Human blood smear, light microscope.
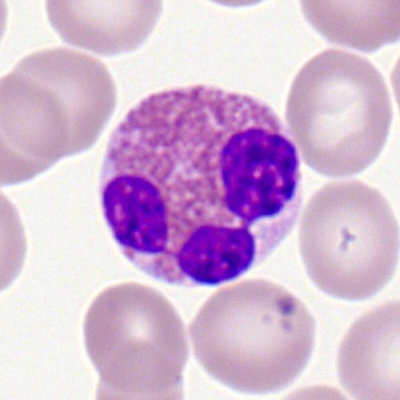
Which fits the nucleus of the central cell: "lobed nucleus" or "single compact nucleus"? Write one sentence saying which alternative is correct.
There is a nucleus divided into separate segments in this cell.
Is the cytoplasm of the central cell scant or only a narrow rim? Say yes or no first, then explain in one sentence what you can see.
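No. The cytoplasm is plentiful and pinkish-lilac.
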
